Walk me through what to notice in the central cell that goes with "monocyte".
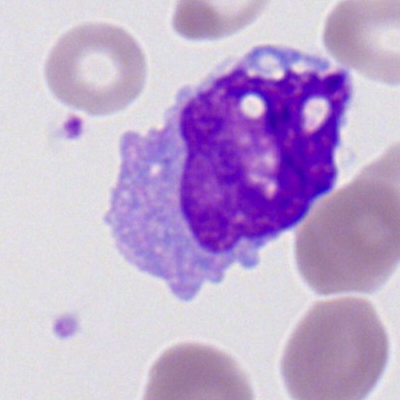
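Taken point by point against the monocyte, this cell reads as follows. First, the nucleus sits in the upper right part of the cell, which leaves the cytoplasm to the lower left. Second, the cytoplasm is abundant and pale lilac, with a fine speckled texture throughout.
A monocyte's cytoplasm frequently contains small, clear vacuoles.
Third, the two round clear spaces here lie in the upper part of the nucleus rather than in the cytoplasm, so they do not match that pattern.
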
